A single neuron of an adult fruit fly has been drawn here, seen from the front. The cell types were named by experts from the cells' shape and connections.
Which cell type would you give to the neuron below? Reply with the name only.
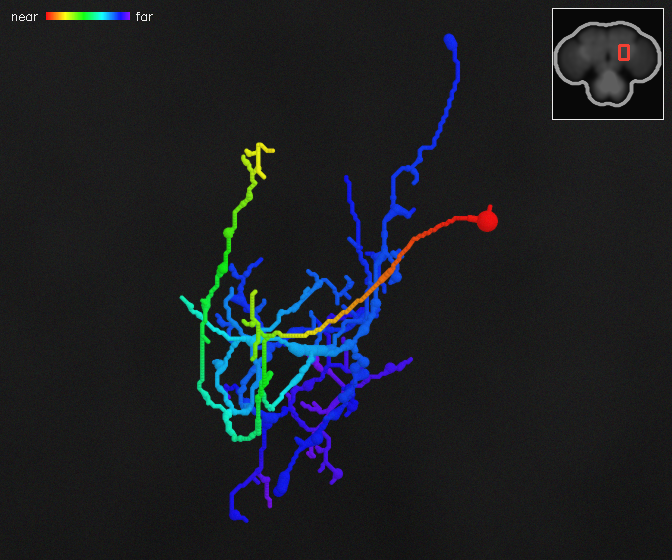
CB2227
